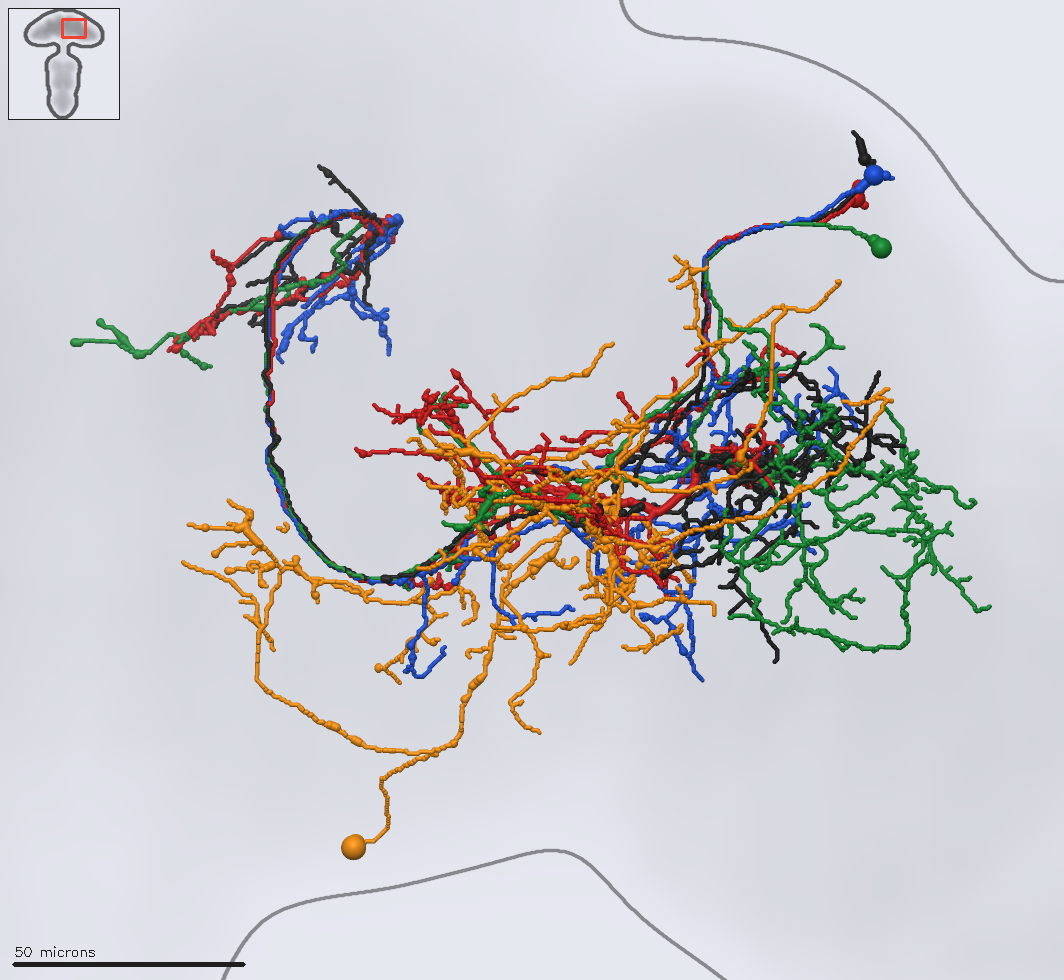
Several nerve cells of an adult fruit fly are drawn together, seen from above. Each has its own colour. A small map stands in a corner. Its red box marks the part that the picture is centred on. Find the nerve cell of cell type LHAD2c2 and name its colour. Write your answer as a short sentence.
The colour is black.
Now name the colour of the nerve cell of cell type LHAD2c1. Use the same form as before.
The colour is red.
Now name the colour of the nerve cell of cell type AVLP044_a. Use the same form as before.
The colour is blue.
